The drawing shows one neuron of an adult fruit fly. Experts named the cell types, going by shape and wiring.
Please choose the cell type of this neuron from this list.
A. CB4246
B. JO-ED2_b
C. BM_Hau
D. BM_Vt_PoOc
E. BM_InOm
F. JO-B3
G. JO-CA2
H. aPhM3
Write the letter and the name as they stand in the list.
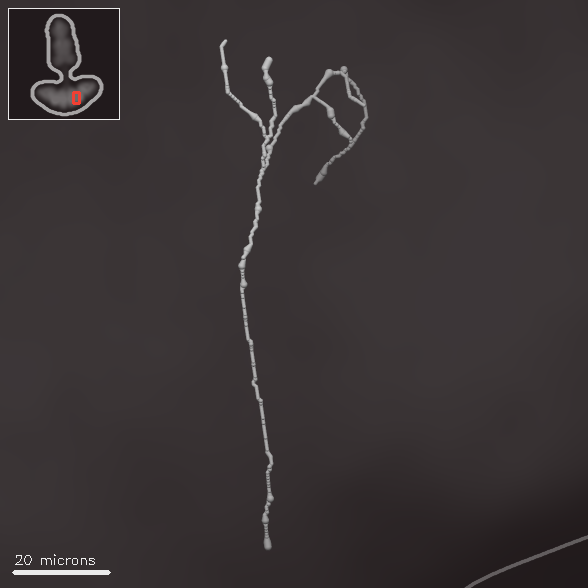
F. JO-B3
